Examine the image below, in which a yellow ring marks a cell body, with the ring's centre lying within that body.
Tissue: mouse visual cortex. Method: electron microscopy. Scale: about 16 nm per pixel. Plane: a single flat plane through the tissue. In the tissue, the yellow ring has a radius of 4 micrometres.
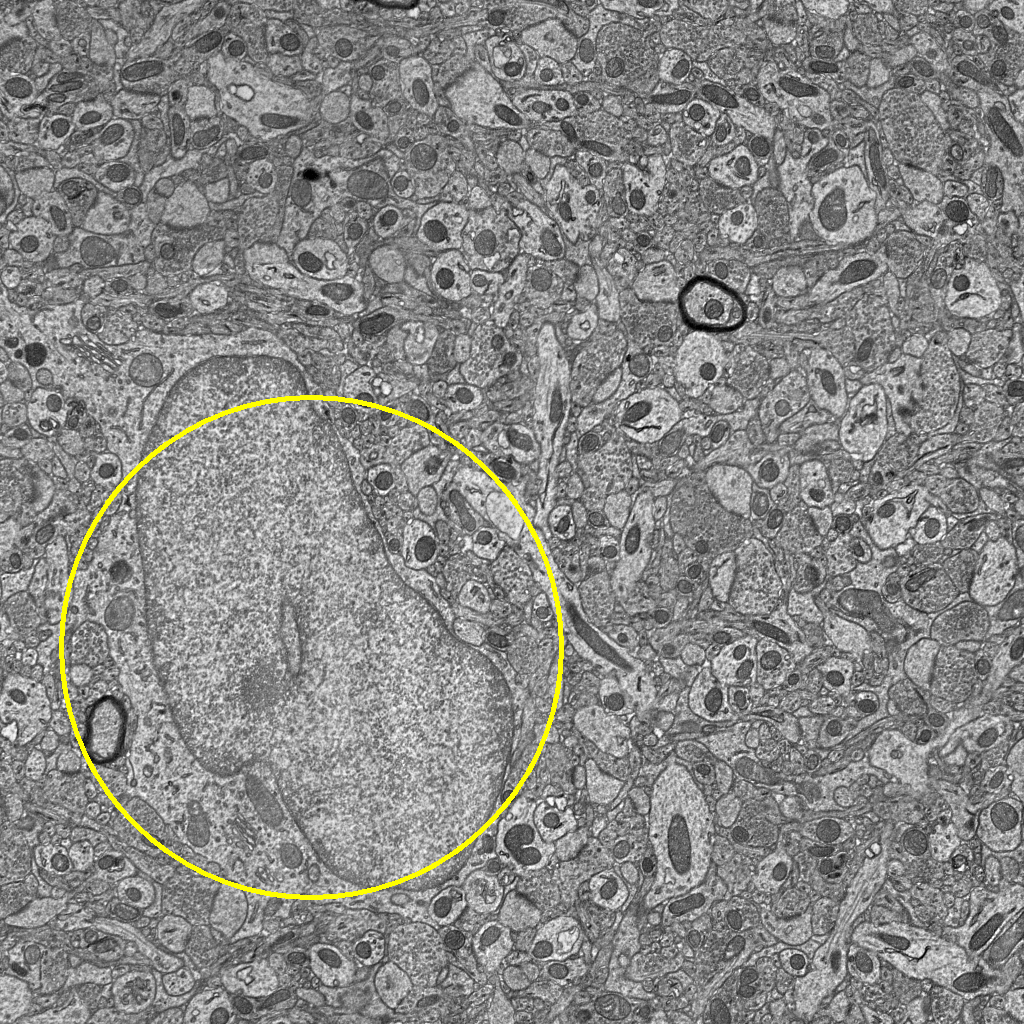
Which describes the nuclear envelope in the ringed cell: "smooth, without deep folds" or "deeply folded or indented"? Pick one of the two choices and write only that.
Deeply folded or indented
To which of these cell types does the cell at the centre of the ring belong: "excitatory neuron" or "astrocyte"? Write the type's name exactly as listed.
astrocyte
